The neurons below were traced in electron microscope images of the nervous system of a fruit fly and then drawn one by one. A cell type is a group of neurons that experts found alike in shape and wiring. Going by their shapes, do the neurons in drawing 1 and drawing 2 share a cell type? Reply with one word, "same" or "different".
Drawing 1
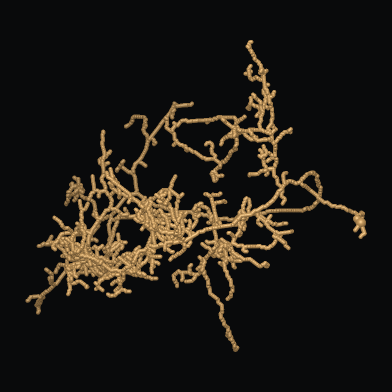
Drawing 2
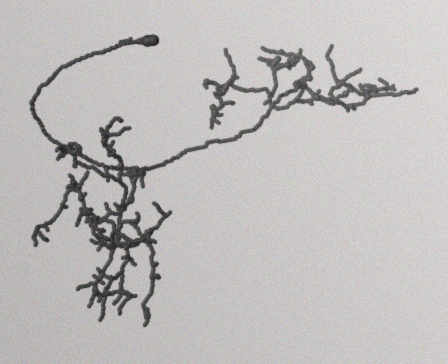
different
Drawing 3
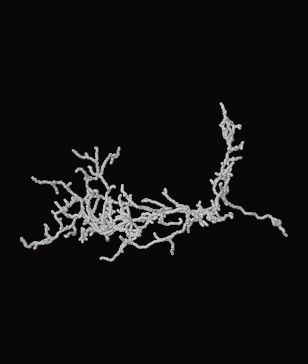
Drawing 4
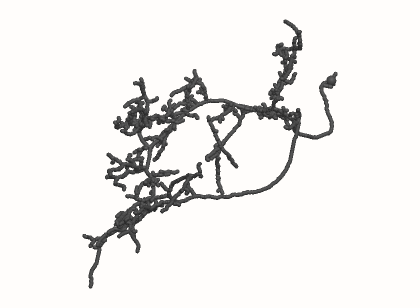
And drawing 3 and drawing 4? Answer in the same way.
same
